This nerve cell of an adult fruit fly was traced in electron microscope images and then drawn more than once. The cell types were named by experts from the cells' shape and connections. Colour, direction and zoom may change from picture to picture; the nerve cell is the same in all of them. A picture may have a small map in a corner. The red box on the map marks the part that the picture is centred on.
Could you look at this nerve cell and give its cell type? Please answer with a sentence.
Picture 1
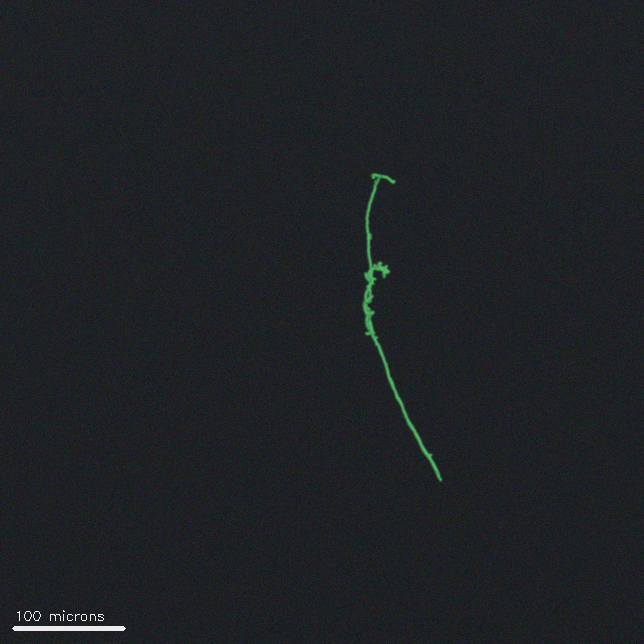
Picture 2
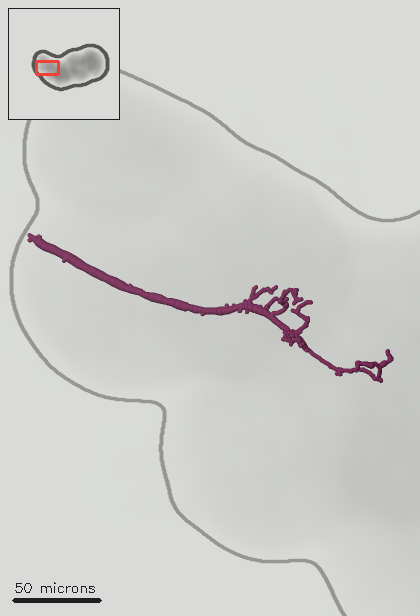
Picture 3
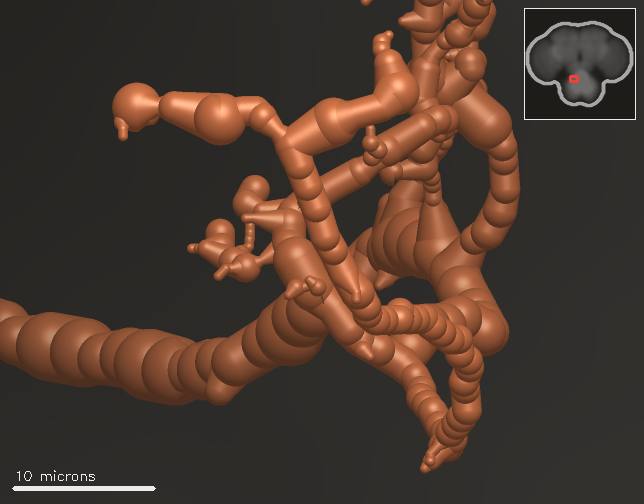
The cell type is SNpp25.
